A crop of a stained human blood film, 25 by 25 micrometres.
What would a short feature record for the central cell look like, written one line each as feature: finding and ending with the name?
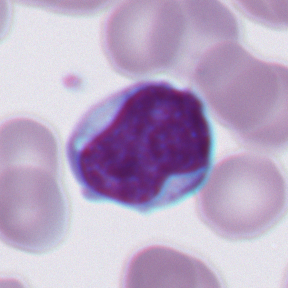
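Outline: smooth, and roughly oval
Nucleus: irregular, I note an indentation on its lower right side
Chromatin: dark purple, coarsely clumped
Vacuoles: none visible in the cytoplasm
Name: typical lymphocyte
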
